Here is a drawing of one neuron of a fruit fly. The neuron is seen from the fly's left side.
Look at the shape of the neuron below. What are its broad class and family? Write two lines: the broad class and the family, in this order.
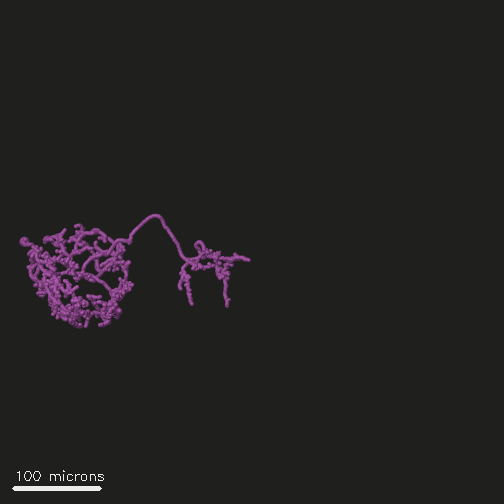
nerve-cord intrinsic neuron
hemilineage 17A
